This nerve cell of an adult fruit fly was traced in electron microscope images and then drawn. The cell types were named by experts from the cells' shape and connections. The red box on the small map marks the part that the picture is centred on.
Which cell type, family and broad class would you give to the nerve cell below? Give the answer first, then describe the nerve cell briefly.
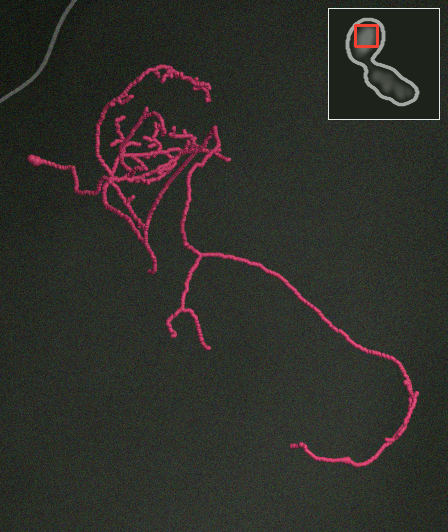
It is of cell type CB3984. Its family is hemilineage AOTUv3_ventral. It is a central-brain intrinsic neuron. As drawn here it is about as wide as it is tall.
